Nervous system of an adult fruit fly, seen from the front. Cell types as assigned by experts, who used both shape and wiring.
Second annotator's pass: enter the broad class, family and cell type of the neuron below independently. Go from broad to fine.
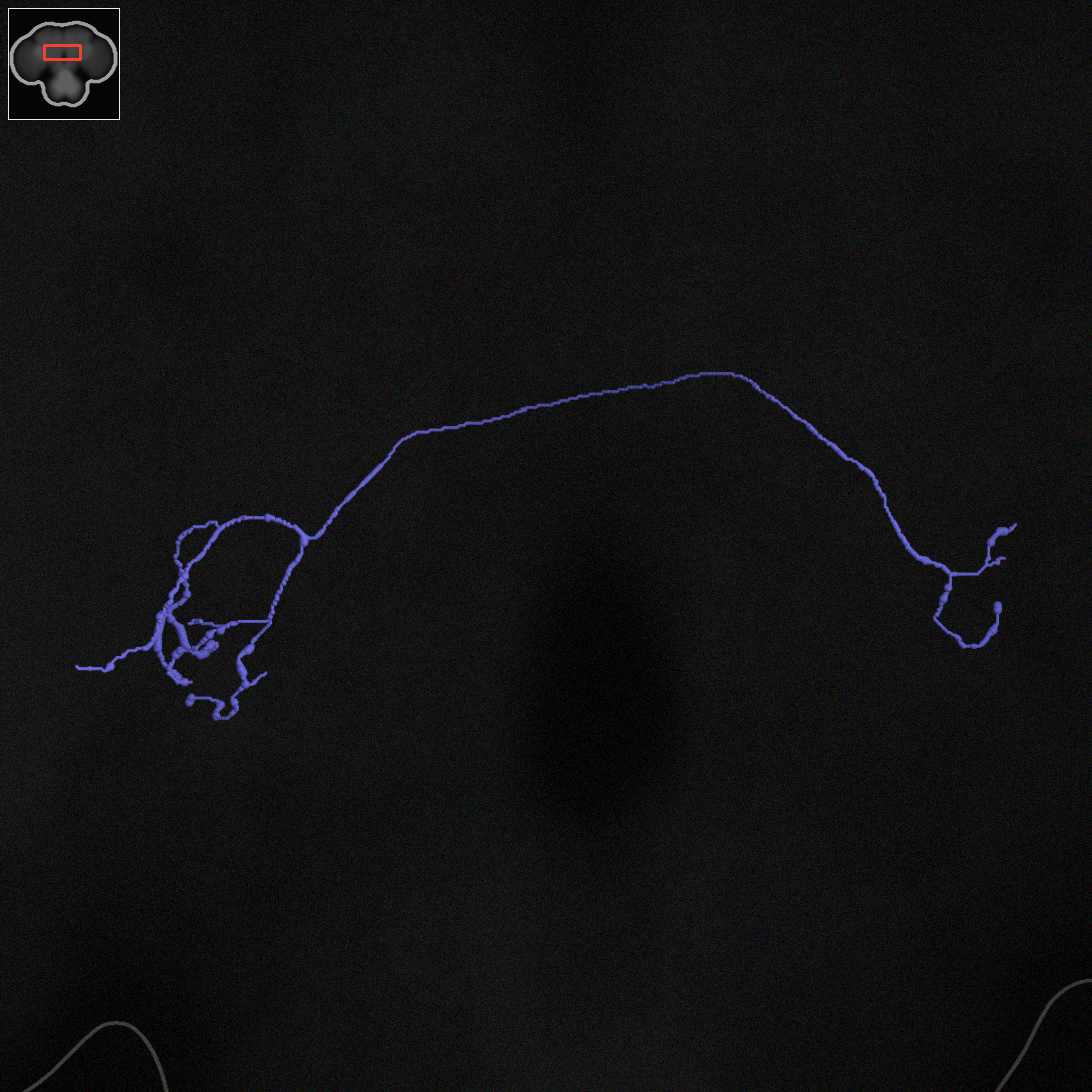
sensory neuron entering the brain; class olfactory; ORN_VA1v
